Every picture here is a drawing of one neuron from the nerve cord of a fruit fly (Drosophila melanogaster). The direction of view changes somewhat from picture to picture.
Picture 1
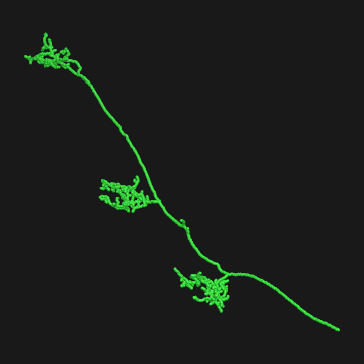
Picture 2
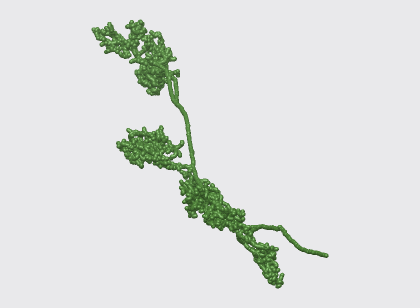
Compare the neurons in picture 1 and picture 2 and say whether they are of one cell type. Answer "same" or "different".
different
